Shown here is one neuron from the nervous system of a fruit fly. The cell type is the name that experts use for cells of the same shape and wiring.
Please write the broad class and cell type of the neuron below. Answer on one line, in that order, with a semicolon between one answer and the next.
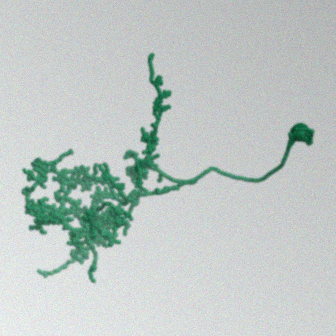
central-brain intrinsic neuron; CB1206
